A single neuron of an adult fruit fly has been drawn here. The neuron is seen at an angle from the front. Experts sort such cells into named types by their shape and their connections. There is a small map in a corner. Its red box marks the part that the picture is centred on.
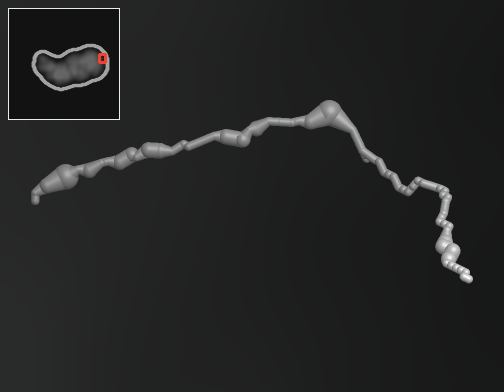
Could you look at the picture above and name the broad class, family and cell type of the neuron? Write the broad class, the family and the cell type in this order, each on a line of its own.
photoreceptor or other optic-lobe sensory neuron
class visual
R8y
